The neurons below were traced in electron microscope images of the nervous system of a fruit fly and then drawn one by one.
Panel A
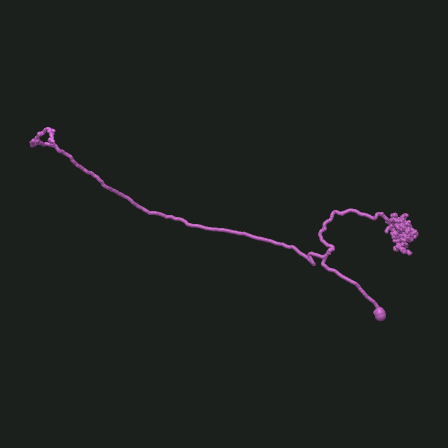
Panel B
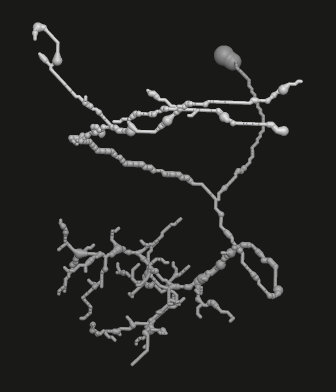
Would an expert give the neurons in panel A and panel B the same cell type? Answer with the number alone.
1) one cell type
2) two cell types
2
